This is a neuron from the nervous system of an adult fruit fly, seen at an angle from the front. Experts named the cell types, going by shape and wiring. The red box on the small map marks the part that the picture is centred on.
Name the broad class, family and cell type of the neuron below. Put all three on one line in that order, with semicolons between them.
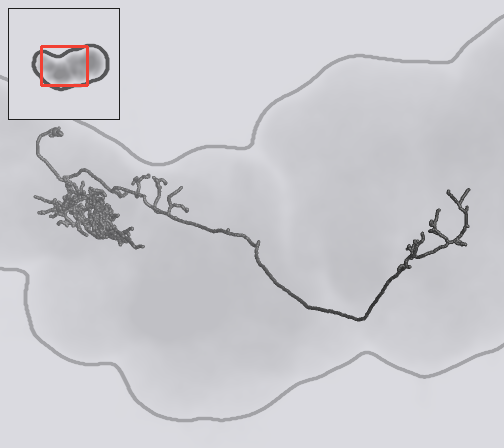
ascending neuron; hemilineage 19B; AN19B039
